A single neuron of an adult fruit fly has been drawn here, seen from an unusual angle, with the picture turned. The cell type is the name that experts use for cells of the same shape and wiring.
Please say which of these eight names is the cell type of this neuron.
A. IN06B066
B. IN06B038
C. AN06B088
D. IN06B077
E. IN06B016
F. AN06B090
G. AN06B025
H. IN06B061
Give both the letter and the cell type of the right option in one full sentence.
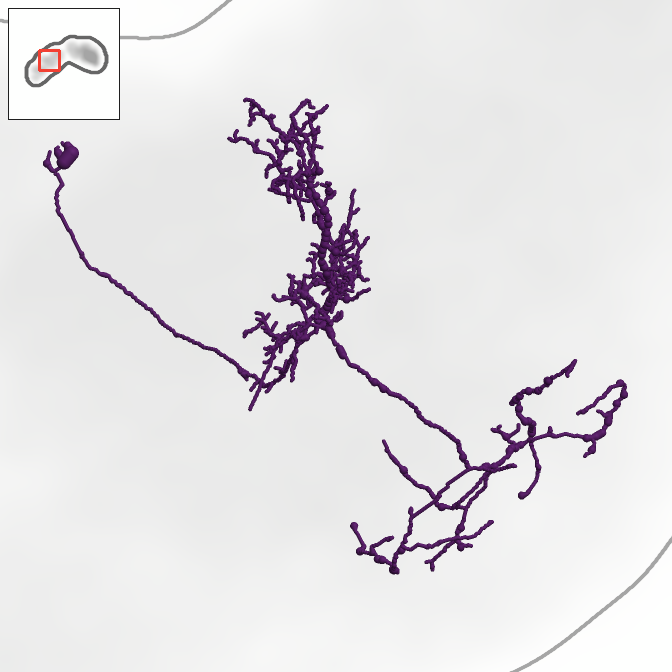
The matching cell type for the neuron is option D, IN06B077.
